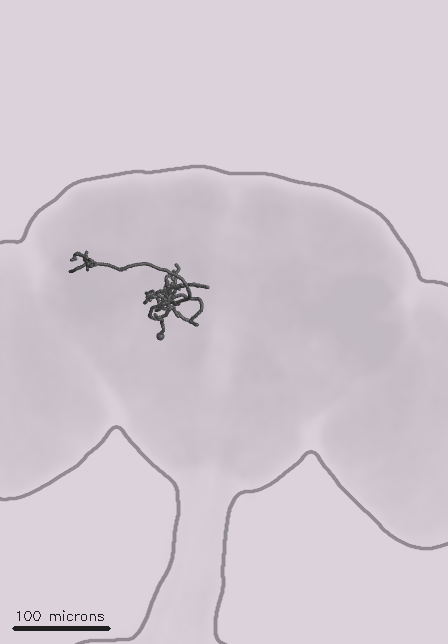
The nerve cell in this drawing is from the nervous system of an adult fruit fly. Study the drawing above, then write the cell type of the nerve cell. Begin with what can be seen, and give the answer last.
From left to right in the picture it spans about 150 microns. As drawn here it is wider than it is tall. This is a central-brain intrinsic neuron. It is of cell type M_vPNml60.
